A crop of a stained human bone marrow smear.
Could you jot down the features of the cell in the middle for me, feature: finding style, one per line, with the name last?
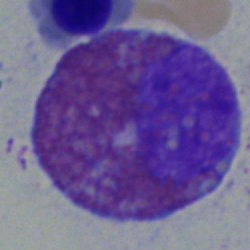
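Shape: round, and see how smooth the outline is
Nucleus: its edge can't be traced, because granules cover it
Pale spots: small unstained ones among the granules, the largest near the centre
Surface: no projections extending from it
Name: eosinophil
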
